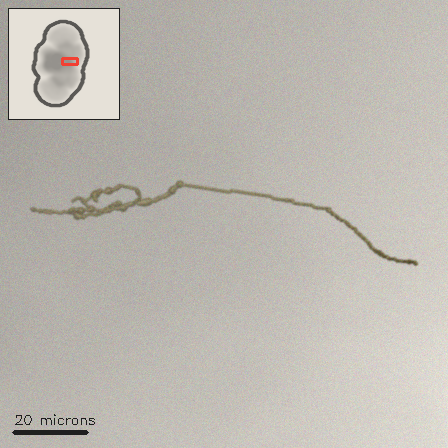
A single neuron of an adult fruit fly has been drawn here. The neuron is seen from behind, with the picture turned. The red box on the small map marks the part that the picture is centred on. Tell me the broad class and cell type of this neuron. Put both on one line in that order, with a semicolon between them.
sensory neuron entering the nerve cord; SNxx03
